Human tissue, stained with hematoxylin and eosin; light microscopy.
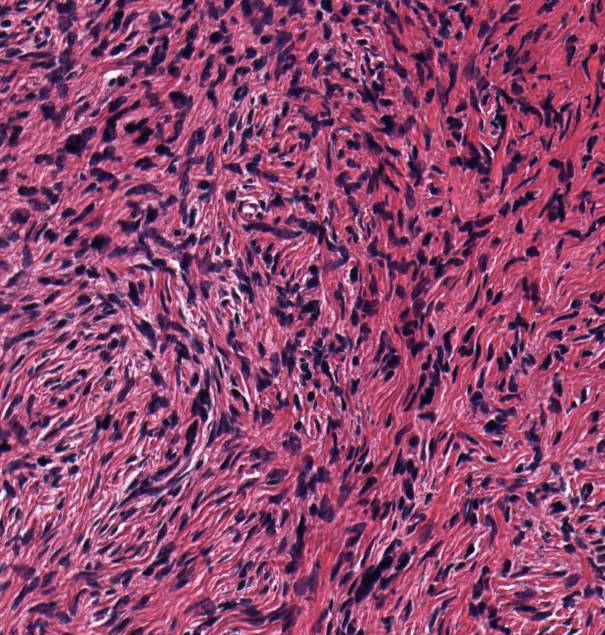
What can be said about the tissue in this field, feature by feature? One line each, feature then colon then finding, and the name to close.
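Pattern: spindle cells across the whole field, in short interlacing bundles swirling in different directions
Nuclei: dark-staining, mostly elongated, ends tapered or wavy
Borders: indistinct, pink cytoplasm blending into surrounding collagen
Upper right: pinker, more collagen, fewer nuclei than the centre
Name: ovary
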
